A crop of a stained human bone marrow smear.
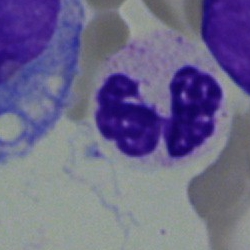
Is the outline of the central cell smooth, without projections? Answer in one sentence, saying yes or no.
Yes, what bounds this cell is a smooth, even outline.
